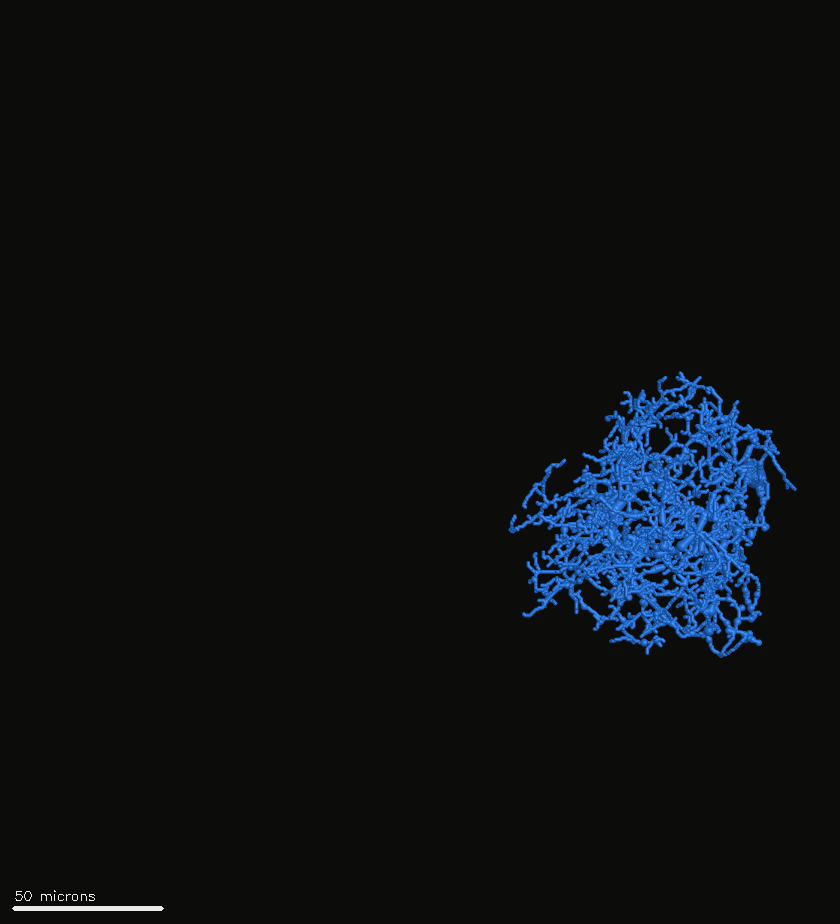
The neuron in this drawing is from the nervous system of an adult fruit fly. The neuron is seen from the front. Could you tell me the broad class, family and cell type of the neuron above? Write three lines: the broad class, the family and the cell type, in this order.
nerve-cord intrinsic neuron
hemilineage 21A
IN21A006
